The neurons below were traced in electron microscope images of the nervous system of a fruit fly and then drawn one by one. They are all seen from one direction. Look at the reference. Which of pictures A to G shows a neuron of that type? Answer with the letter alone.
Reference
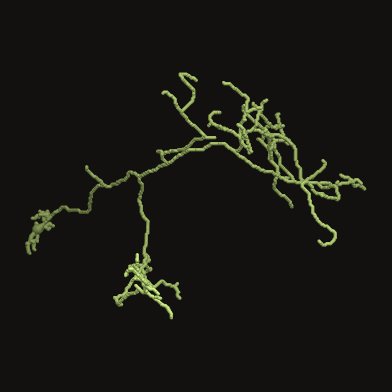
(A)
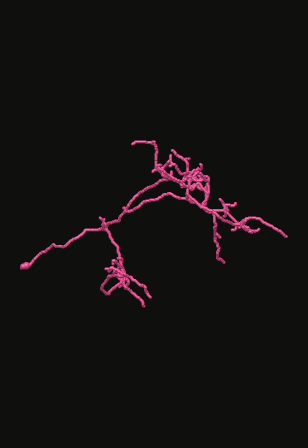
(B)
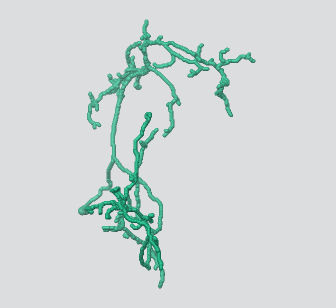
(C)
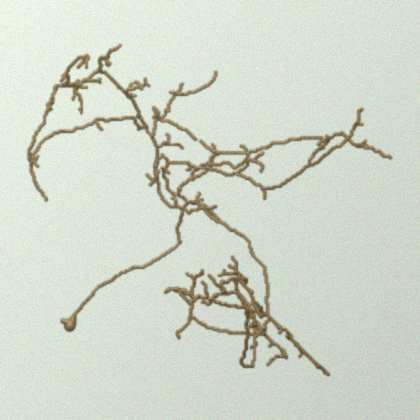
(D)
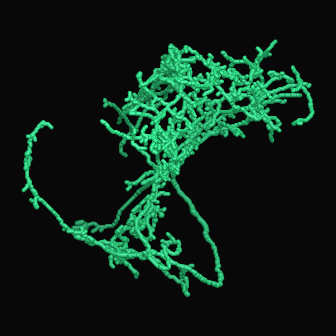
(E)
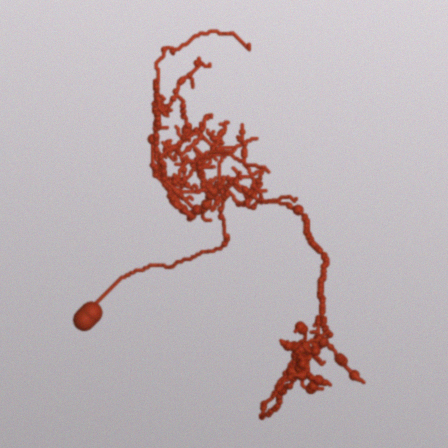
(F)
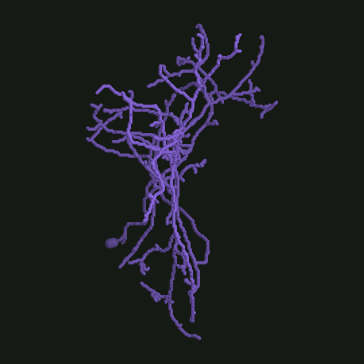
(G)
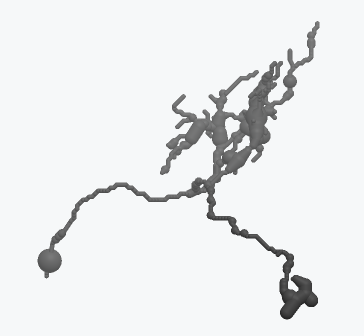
A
